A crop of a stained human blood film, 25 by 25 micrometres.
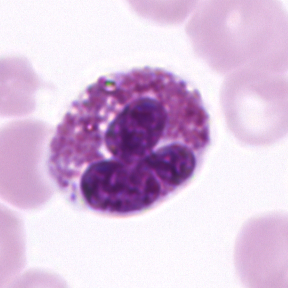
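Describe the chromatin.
It is dark purple and condensed, and no nucleoli are visible in the nucleus.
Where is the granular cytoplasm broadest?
Above and to the left of the nucleus.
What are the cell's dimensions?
About 15 by 12 micrometres.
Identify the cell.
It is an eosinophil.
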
